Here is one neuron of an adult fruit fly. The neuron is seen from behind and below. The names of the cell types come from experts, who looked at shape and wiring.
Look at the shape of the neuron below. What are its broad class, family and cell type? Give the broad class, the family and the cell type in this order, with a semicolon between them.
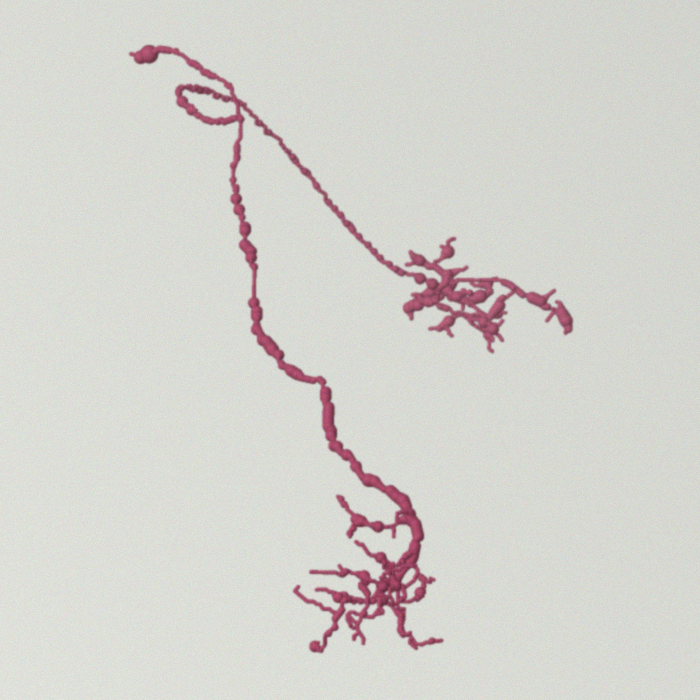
visual projection neuron; hemilineage VPNd2; LC10c-2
